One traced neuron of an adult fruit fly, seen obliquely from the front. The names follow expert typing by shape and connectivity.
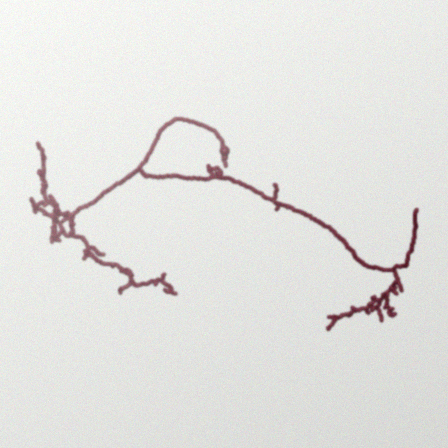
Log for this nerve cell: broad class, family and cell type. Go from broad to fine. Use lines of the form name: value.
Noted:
broad class: central-brain intrinsic neuron
family: hemilineage DM4_ventral
cell type: WED143_b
